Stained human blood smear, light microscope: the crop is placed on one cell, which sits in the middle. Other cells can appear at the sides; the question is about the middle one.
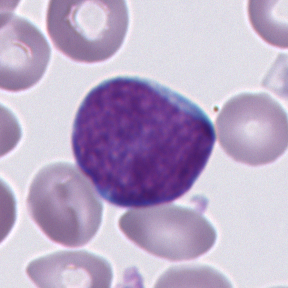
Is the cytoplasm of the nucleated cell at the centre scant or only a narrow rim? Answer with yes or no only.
Yes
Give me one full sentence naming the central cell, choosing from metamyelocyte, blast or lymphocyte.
Present in the middle of the crop is a blast.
